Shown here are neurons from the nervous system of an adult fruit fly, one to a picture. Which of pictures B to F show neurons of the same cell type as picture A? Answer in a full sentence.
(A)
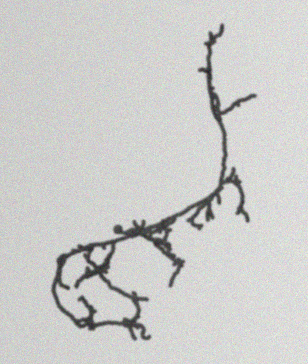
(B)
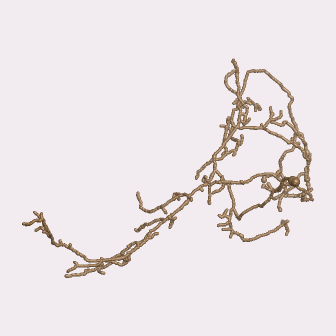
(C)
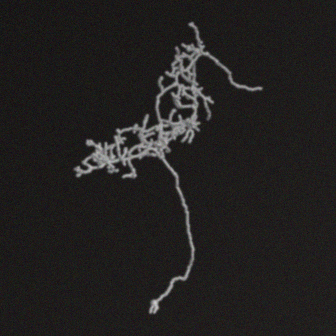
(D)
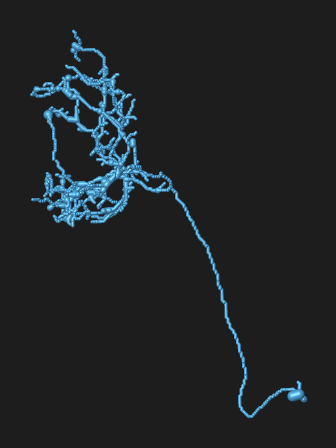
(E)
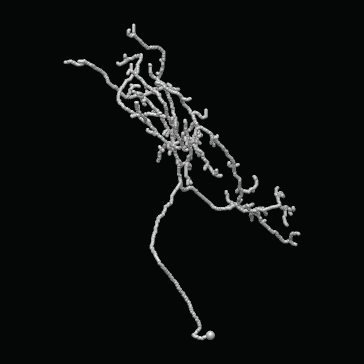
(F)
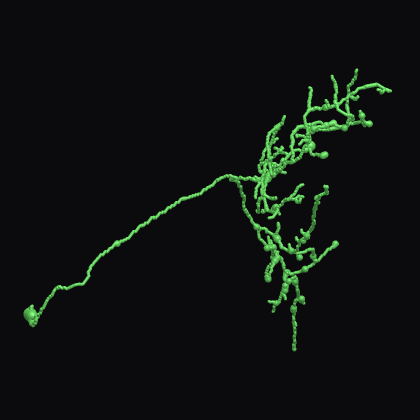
Picture B is of the same cell type.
